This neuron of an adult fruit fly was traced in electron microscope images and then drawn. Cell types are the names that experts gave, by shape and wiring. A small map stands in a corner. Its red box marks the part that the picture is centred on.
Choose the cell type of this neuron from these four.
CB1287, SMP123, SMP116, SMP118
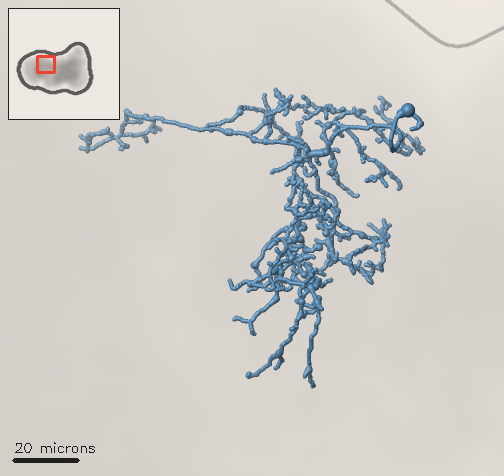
SMP123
